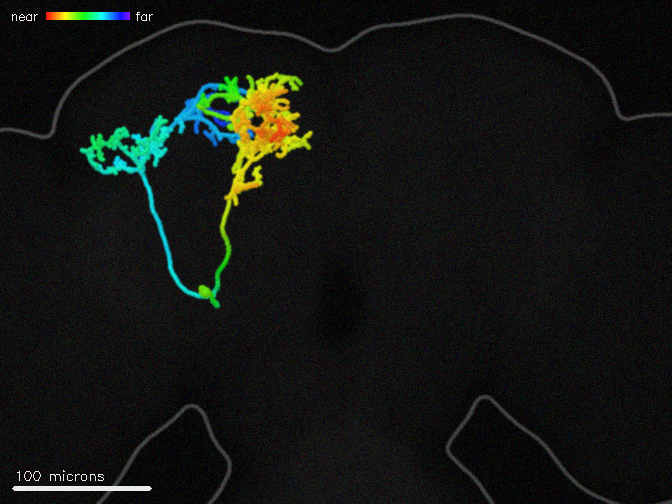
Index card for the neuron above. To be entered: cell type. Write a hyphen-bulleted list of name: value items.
- cell type: LHCENT5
